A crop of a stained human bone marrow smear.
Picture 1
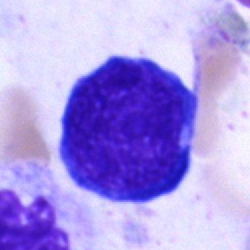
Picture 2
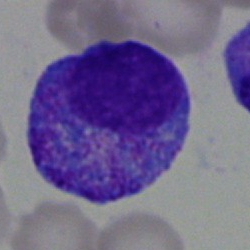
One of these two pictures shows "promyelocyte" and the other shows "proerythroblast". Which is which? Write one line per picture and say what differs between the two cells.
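In picture 1 we see a proerythroblast: No granules can be seen in the cell.
In picture 2 we see a promyelocyte: The cytoplasm is scattered with fine purple granules.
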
